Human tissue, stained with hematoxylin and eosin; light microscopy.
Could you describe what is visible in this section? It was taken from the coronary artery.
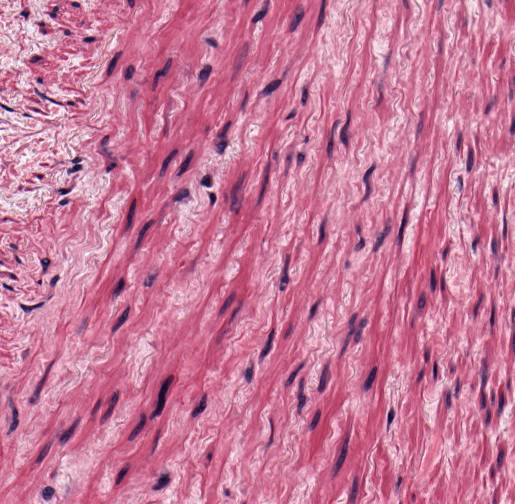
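Pink fibres with a wavy course are separated by thin pale clefts. Along their length lie dark purple, elongated, spindle-shaped nuclei, several of them wavy or bent rather than straight. No fat cells are present.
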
